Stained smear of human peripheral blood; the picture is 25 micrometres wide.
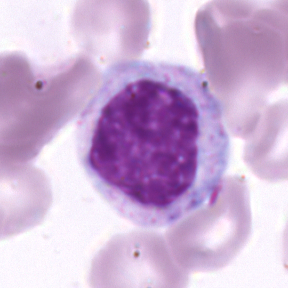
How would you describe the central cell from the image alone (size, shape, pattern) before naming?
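It's about 14 micrometres across, with a roughly round nucleus that has no indentation or lobes. The nucleus takes up about 60% of the cell's area, and a rim of pale blue-grey cytoplasm surrounds it on all sides. Fine pinkish-red granules are scattered through that cytoplasm. So what you've got there is a myelocyte.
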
